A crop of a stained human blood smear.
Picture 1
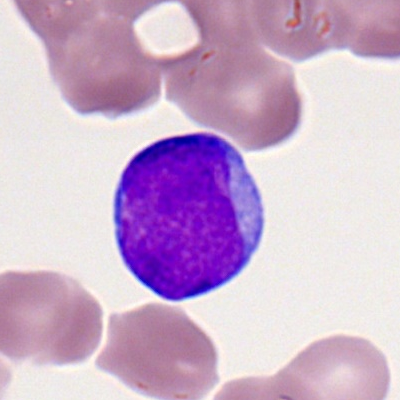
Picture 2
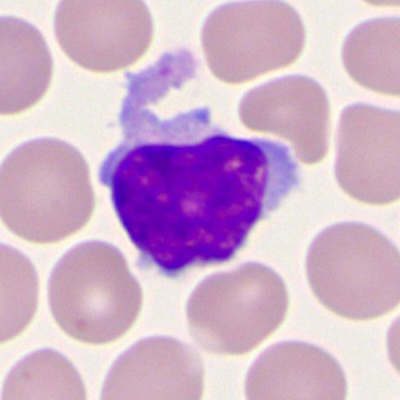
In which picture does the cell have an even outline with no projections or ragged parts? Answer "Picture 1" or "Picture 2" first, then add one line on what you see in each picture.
Picture 1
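In picture 1: The cell has a round, smooth outline.
In picture 2: The outer edge of the cytoplasm is irregular and frayed rather than smooth.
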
